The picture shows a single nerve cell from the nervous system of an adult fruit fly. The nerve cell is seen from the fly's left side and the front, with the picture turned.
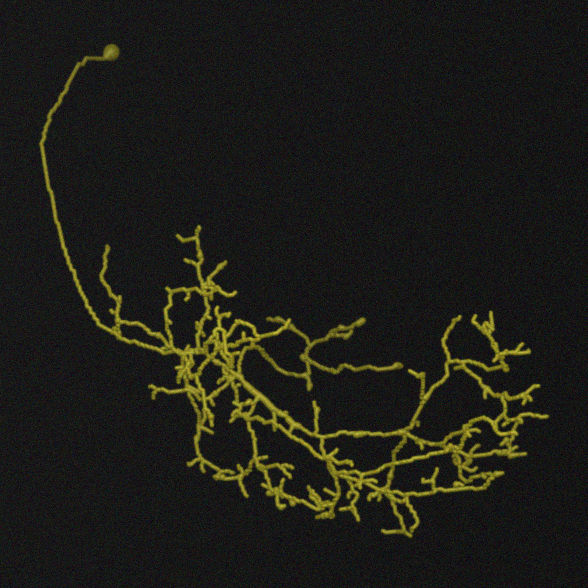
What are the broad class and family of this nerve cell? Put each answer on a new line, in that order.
nerve-cord intrinsic neuron
hemilineage 04B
